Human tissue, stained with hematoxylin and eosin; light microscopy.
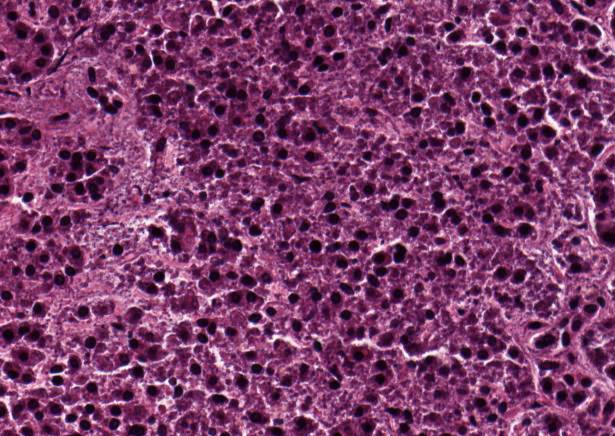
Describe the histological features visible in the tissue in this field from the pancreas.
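Cells in solid, diffuse sheets across nearly the whole field; no glands or lumens formed. Upper left: loose band of paler pink fibrous stroma, fewer cells. Small irregular clear clefts scattered between cells throughout. No fat cells seen anywhere.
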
